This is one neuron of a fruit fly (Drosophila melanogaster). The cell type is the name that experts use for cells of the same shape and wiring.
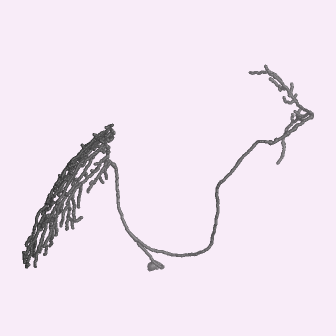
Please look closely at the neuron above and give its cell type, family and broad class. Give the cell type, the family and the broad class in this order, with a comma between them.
MeVP46, MeVP, visual projection neuron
